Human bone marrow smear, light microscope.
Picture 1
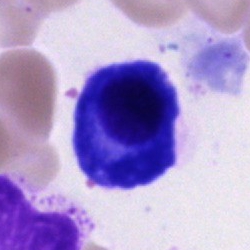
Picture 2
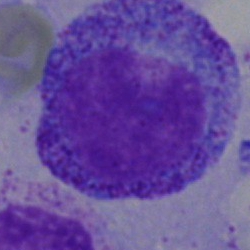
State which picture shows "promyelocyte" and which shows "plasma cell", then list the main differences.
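Going by the pictures, the plasma cell is in picture 1 and the promyelocyte in picture 2. Both outlines are round, though the plasma cell's edge is slightly uneven and bumpy, while the promyelocyte's is finely bumpy. The clearest difference is in the cytoplasm: I see no distinct granules in the plasma cell, whereas the promyelocyte's cytoplasm is crowded with many dark purple granules, pale bluish in between.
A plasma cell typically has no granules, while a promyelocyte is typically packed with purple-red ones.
Then the chromatin: in the plasma cell it is very dark and dense, showing little internal detail, but in the promyelocyte it looks fine and evenly spread.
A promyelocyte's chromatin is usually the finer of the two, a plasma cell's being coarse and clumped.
The promyelocyte's nucleus fills most of the cell, leaving a rim of cytoplasm that is widest toward the upper right.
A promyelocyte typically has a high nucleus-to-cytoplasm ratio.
Beside the plasma cell, red cells lie close on its left side.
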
